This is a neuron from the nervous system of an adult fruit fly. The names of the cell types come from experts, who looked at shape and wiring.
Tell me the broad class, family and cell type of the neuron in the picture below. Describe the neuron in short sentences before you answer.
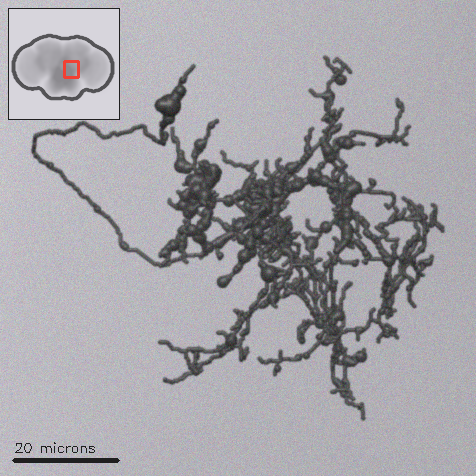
From left to right in the picture it spans about 80 microns. As drawn here it is about as wide as it is tall. Its broad class is nerve-cord intrinsic neuron. Its family is hemilineage 21A. It is of cell type IN21A035.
